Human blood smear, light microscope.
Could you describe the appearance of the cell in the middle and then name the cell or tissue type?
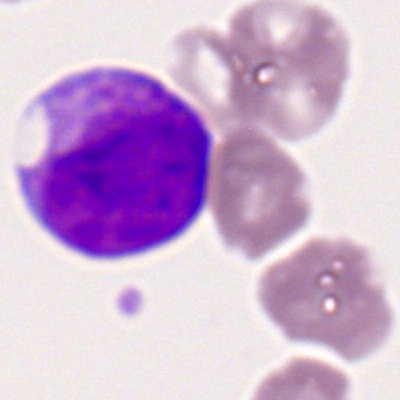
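Working round the cell, the outline is round and smooth. Inside, the chromatin is mottled, with darker and lighter purple patches, and no distinct granules are present. At the left edge lies a pale, unstained patch. Name: myeloblast.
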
